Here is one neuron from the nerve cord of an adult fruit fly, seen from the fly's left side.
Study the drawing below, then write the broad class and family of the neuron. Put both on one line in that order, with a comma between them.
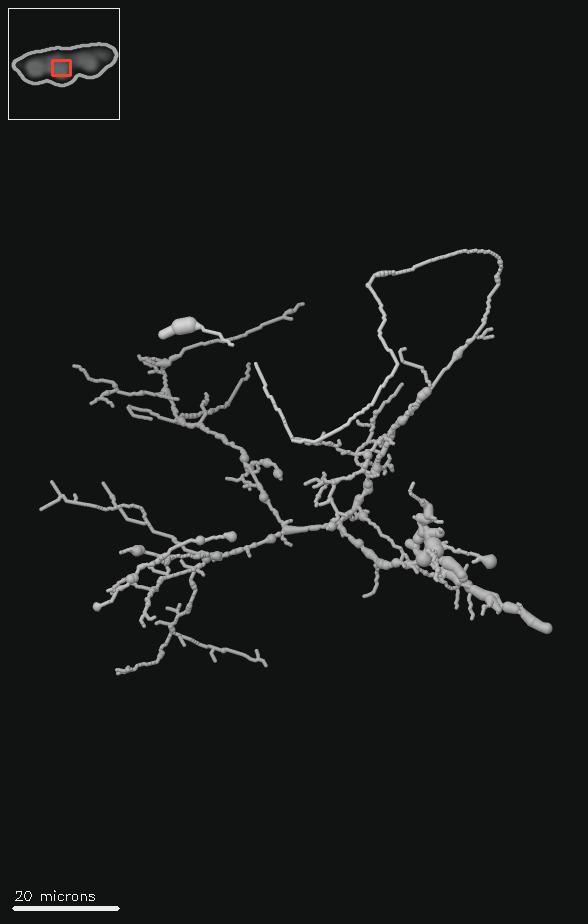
nerve-cord intrinsic neuron, hemilineage 19A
